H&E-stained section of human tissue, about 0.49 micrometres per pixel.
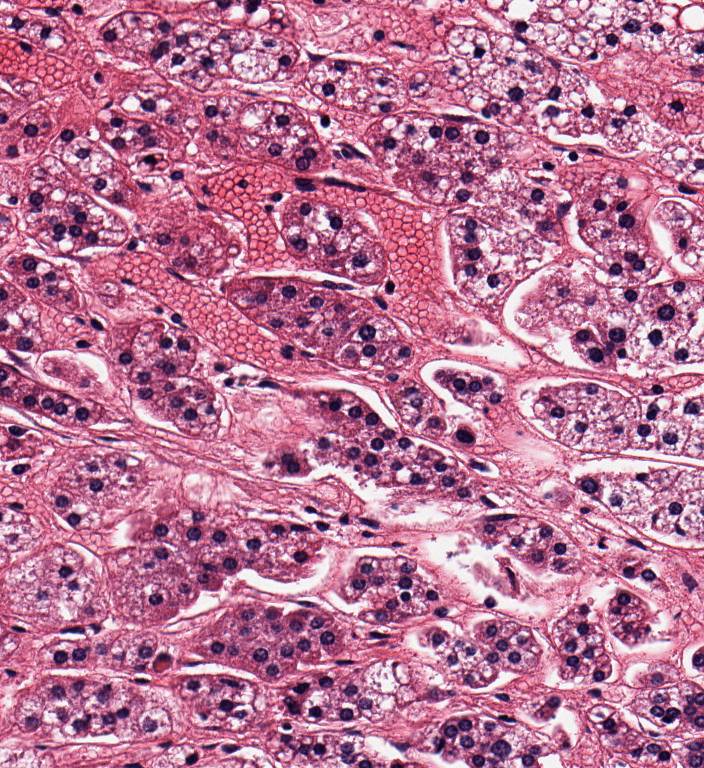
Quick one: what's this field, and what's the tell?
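Mainly, you are seeing the zona fasciculata of the adrenal gland. Its cells have pale, finely vacuolated, foamy cytoplasm and small, round, dark nuclei. Rounded nests and short cords run roughly upper left to lower right, with thin-walled vascular channels packed with red cells between, mostly upper left and upper centre.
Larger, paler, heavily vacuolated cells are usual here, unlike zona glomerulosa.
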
